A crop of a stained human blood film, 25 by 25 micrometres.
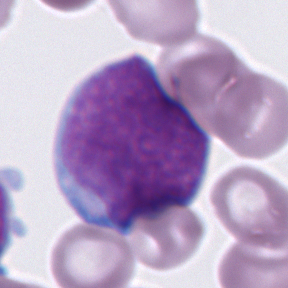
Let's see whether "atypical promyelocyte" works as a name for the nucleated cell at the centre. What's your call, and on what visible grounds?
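The cell is roughly oval, about 16 by 14 micrometres, with a flattened right side where red cells press against it. Most of it is filled by the nucleus, and the cytoplasm forms only a narrow pale blue crescent at the lower left. That cytoplasm shows no granules and no vacuoles. The lack of granules weighs against atypical promyelocyte.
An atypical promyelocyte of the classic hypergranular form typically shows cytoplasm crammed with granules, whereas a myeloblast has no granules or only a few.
A nucleus filling most of the cell is in keeping with a myeloblast.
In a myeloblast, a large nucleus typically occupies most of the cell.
The cell is a myeloblast, not an atypical promyelocyte.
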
